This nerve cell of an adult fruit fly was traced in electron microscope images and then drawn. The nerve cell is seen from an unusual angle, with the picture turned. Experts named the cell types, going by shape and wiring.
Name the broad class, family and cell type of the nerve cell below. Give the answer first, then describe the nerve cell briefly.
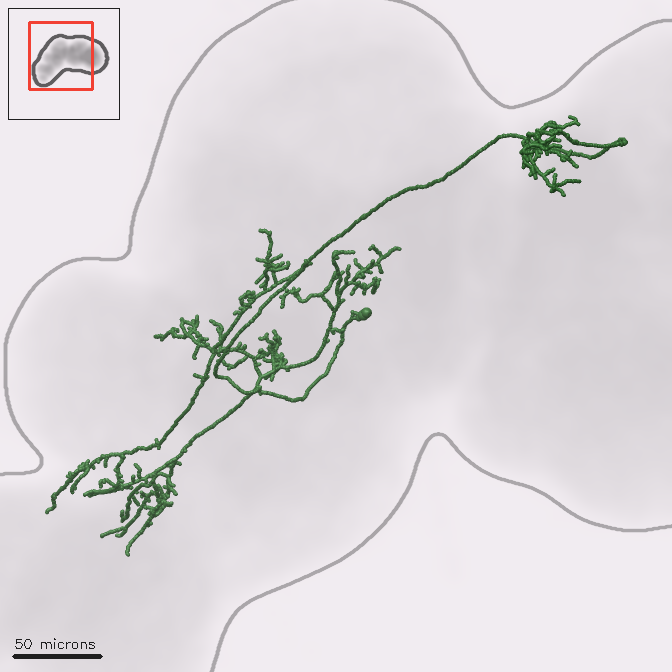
It is an ascending neuron. The family is hemilineage 08B. It is of cell type AN08B018. By the scale bar it is about 350 microns wide in this view. Dozens of branch ends can be seen.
